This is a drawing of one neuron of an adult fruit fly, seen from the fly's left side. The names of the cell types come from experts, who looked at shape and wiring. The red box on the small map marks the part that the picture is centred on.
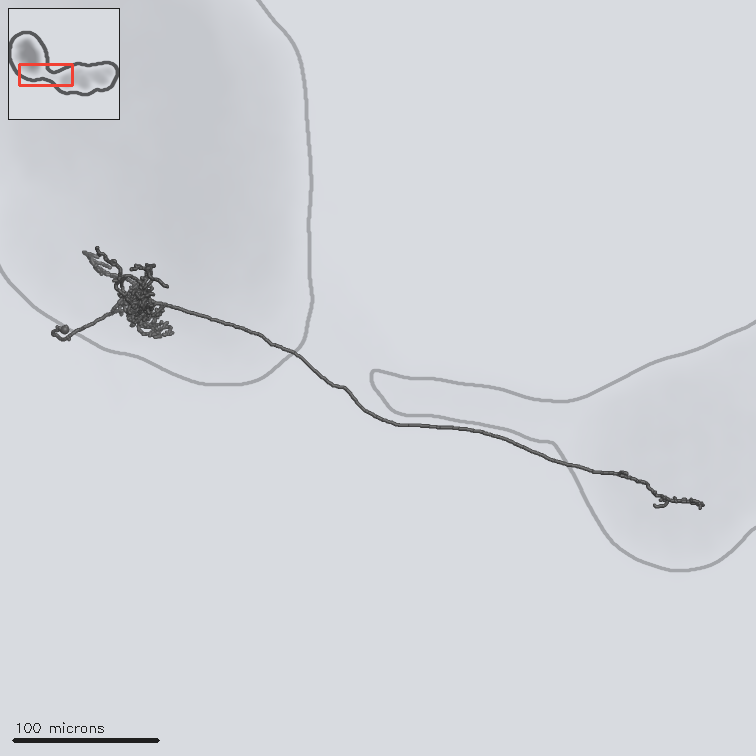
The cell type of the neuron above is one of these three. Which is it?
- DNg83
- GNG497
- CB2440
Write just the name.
DNg83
